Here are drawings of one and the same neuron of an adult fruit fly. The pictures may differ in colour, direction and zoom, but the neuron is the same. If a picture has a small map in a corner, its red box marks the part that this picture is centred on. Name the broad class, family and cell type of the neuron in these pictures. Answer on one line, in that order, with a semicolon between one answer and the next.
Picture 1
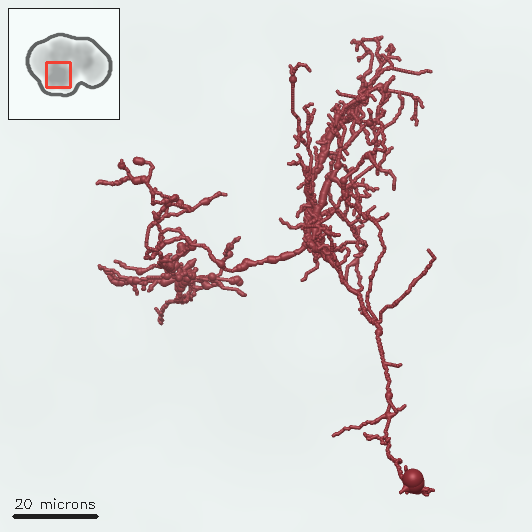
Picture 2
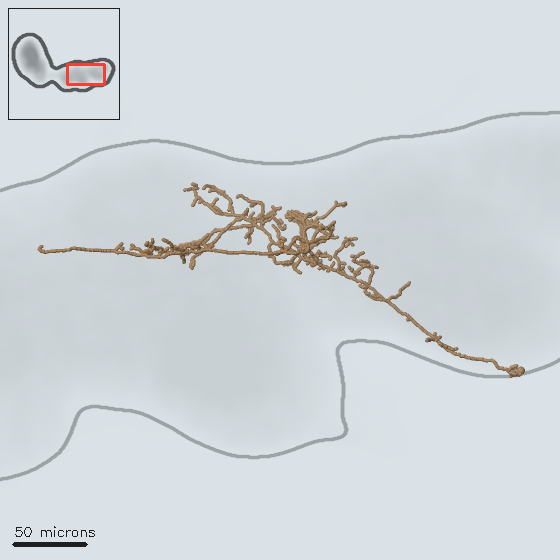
nerve-cord intrinsic neuron; hemilineage 07B; IN07B032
